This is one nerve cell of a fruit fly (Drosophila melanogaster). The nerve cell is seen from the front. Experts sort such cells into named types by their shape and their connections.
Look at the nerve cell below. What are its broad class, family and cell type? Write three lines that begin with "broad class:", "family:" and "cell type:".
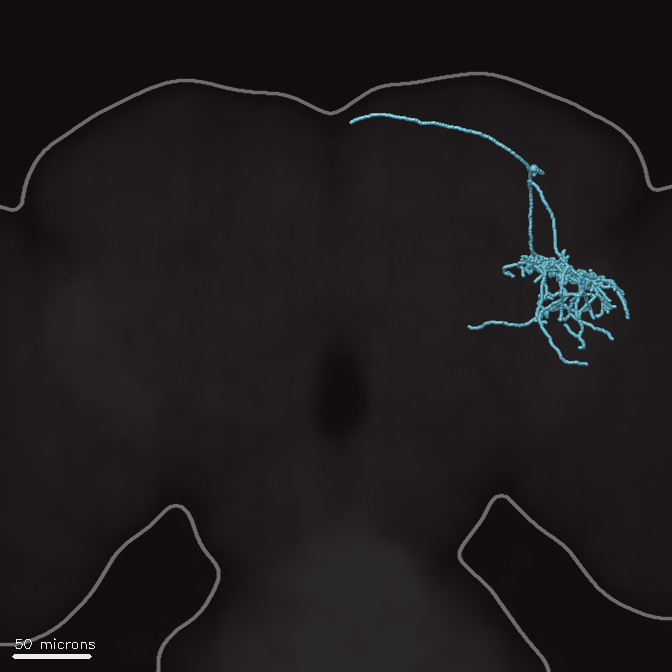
broad class: central-brain intrinsic neuron
family: hemilineage VLPd&p1_dorsal
cell type: PVLP007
